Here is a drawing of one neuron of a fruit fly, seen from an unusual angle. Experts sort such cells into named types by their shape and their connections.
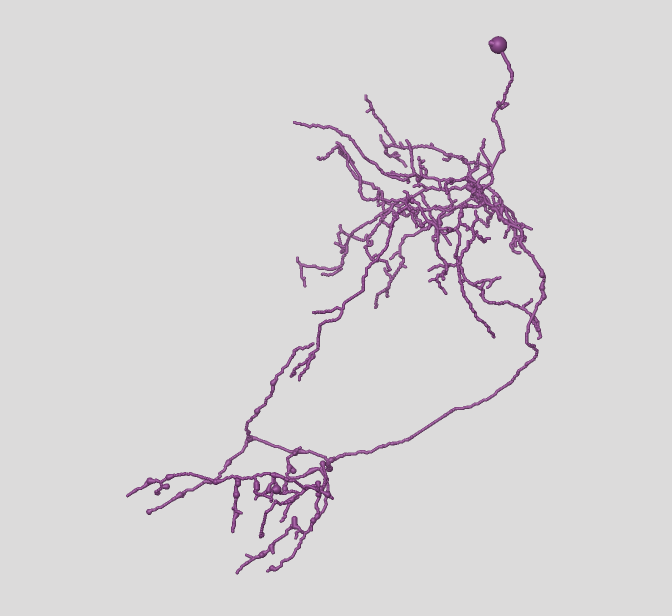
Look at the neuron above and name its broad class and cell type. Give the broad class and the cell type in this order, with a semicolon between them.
central-brain intrinsic neuron; PS315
